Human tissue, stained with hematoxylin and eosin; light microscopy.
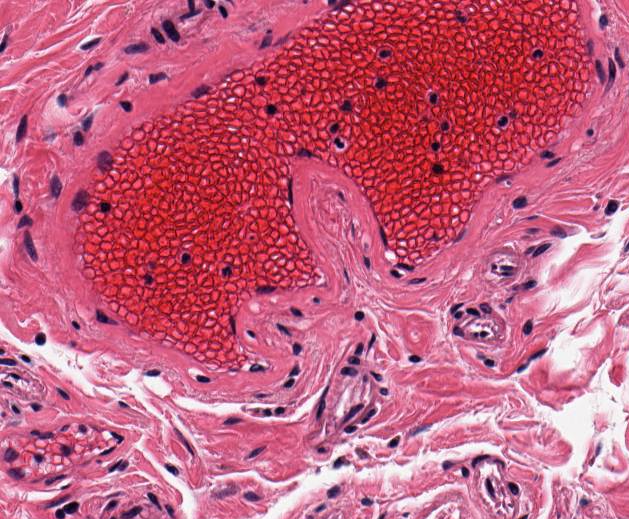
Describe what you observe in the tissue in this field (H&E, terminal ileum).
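You've got a big thin-walled vessel packed with red blood cells across the upper left and upper centre. Mixed in with those red cells in the lumen are scattered small dark round nuclei. The wall's only a few layers of flattened cells with elongated nuclei. Around it, the stroma is dense pink collagen dotted with spindle-shaped fibroblast nuclei.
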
